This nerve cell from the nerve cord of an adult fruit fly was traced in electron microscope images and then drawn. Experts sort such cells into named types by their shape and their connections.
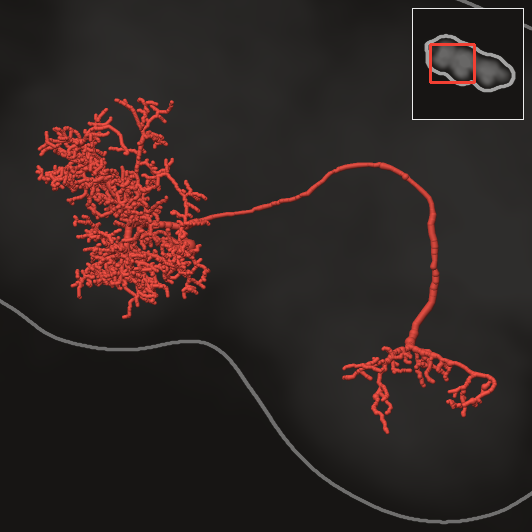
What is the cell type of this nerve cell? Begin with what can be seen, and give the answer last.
The picture shows dozens of branch ends. As drawn here it is wider than it is tall. Its broad class is nerve-cord intrinsic neuron. The cell type is IN19A009.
